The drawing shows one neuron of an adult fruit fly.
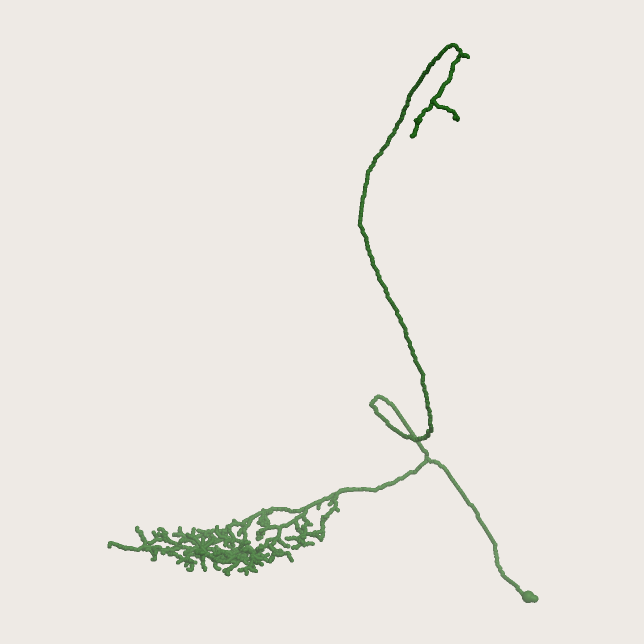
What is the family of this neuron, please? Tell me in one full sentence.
The neuron counts as part of family MeVP.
